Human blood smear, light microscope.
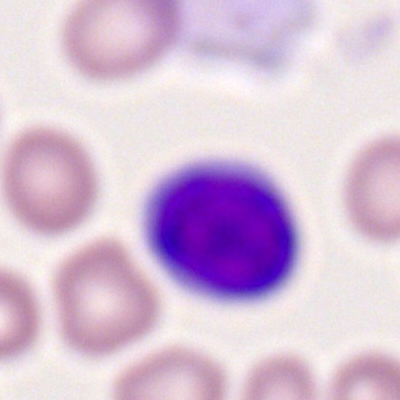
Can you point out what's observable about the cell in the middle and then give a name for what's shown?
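What strikes me first is the nucleus: a single unlobed mass. Its chromatin looks dense and dark purple. Around it I can make out only a very thin rim of cytoplasm, blue in colour. This is a lymphocyte.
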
